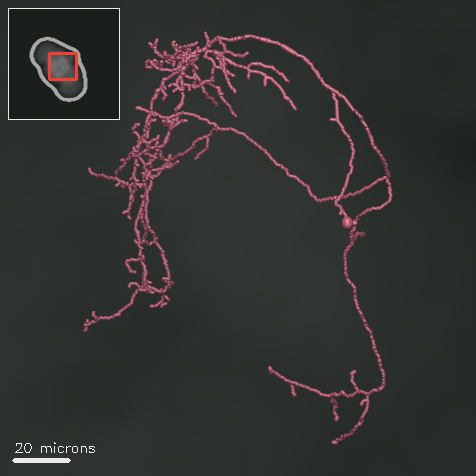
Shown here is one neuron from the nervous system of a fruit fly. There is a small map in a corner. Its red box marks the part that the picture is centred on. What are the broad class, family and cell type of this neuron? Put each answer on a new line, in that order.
central-brain intrinsic neuron
hemilineage SMPad1
SIP143m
